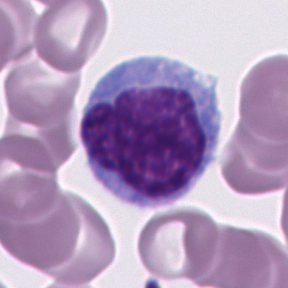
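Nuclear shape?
Irregular; a notch sets off a smaller lobe on the left.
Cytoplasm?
A rim around a nucleus that fills most of the cell; widest at the top; no vacuoles.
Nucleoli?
None distinct.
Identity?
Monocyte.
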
